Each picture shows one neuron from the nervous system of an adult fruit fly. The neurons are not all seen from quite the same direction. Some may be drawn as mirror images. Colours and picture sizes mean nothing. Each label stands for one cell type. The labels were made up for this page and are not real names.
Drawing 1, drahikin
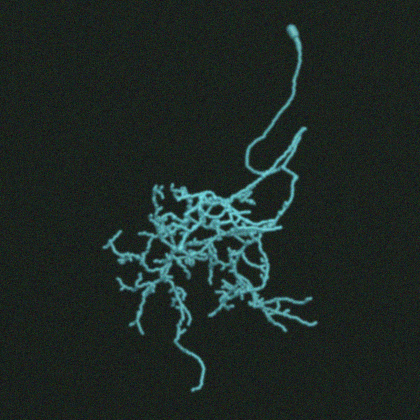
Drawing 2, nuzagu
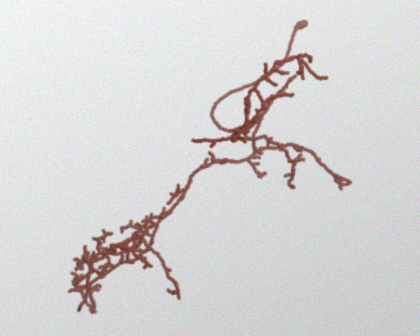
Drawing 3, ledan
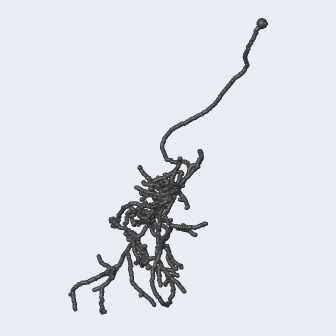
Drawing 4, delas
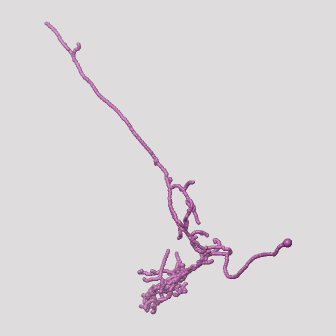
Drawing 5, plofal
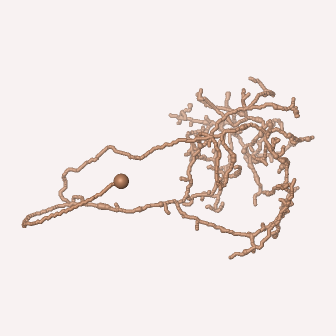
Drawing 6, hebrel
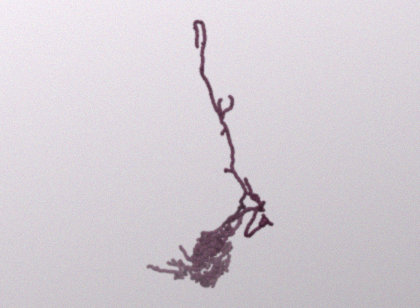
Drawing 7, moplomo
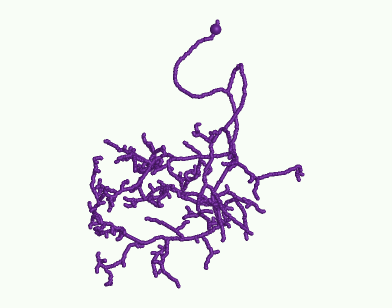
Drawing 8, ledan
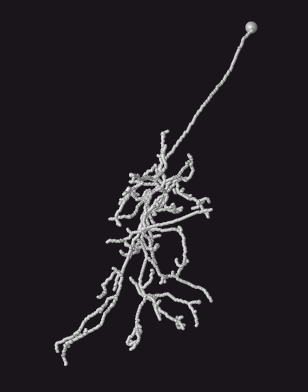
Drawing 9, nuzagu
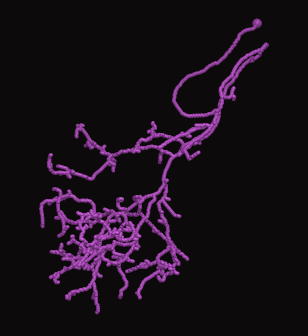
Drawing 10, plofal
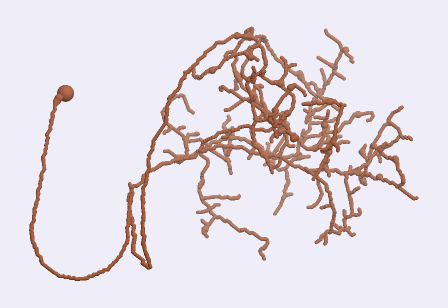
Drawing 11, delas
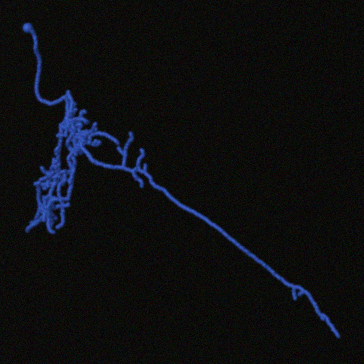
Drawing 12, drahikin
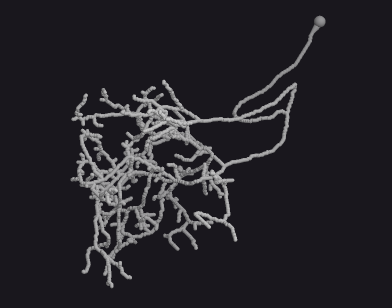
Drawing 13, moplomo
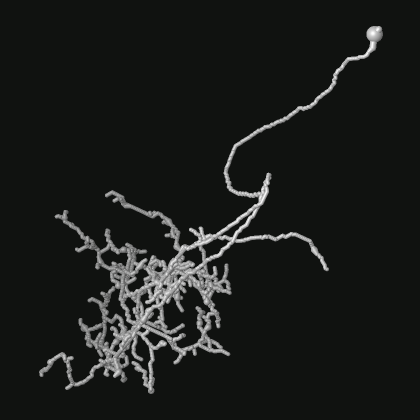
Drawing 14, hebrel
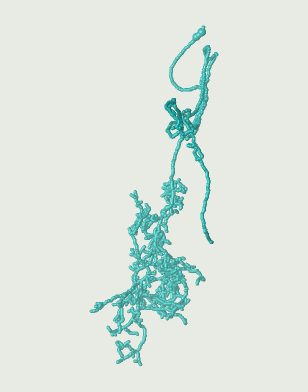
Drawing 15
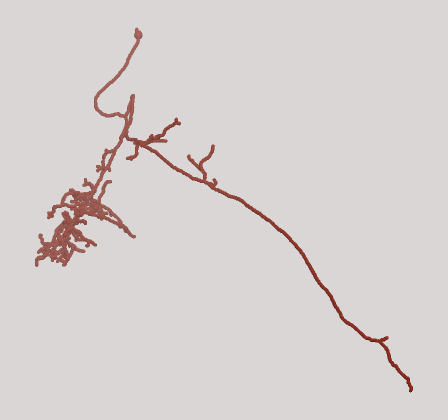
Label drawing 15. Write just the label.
delas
